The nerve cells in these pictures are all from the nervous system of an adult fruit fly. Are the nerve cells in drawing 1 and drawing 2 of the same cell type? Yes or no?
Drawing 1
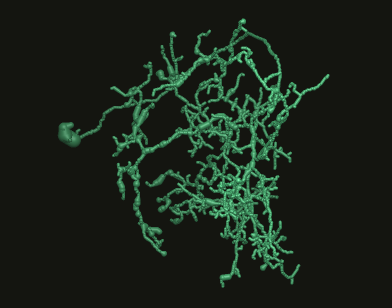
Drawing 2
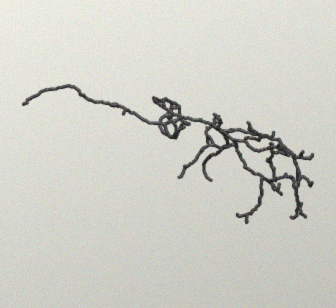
no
